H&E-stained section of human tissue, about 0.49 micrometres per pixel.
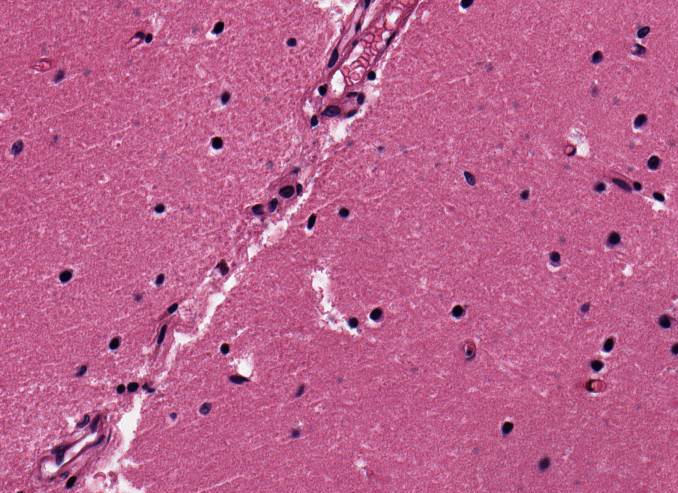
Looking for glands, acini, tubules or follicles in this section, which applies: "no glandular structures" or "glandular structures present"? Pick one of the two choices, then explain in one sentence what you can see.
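No glandular structures. A uniform, finely fibrillary pink matrix fills the whole field, with no epithelium or glands.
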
